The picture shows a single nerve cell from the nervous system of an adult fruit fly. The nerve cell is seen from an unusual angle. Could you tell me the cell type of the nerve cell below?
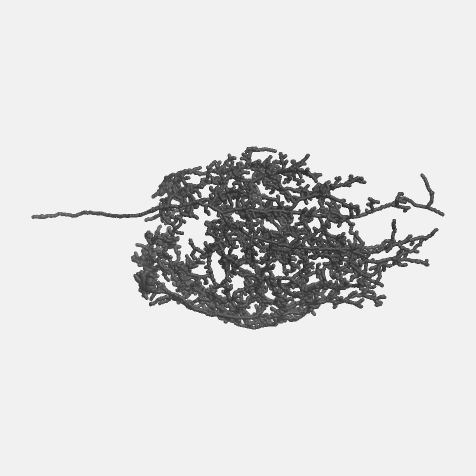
Fe reductor MN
